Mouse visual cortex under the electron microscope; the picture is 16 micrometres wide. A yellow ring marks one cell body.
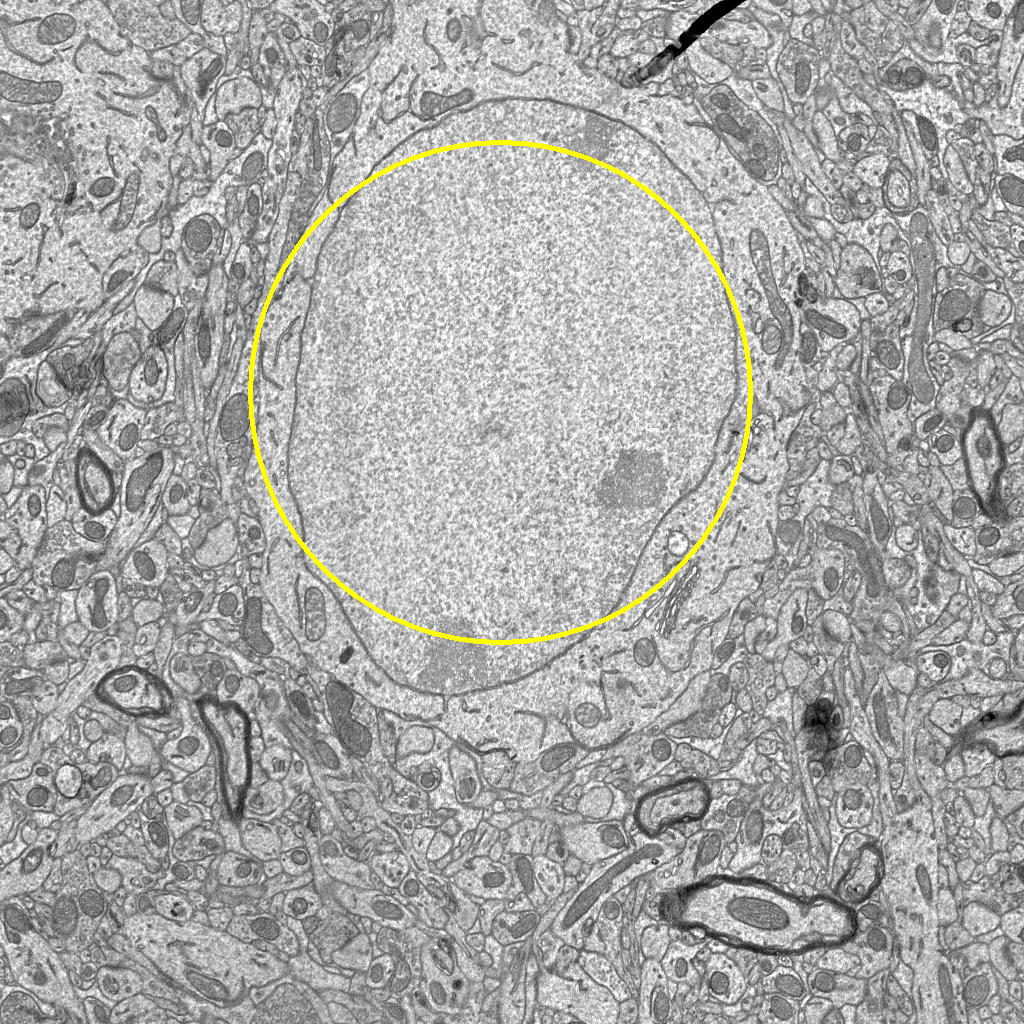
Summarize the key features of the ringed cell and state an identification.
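Most of the ring is filled by a large, rounded nucleus. Its envelope runs smoothly, without deep infoldings. Chromatin is pale and finely dispersed, and no thick dark band follows the envelope. A single rounded, grainy grey nucleolus lies in the lower right part of the nucleus. The cell is an excitatory neuron.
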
